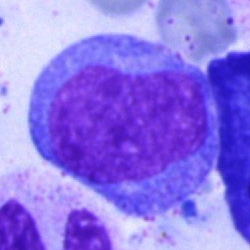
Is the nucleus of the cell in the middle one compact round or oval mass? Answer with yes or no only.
Yes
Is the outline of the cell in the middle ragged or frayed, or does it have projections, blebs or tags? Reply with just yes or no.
No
